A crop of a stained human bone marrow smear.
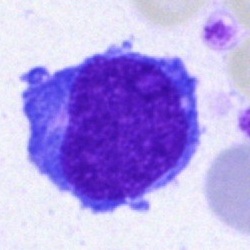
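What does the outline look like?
It's irregular and knobby rather than smoothly round, with small rounded blebs bulging from the surface.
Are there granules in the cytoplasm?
None that I can see, though a pale curved band lies in the cytoplasm just left of the nucleus.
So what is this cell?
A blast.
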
